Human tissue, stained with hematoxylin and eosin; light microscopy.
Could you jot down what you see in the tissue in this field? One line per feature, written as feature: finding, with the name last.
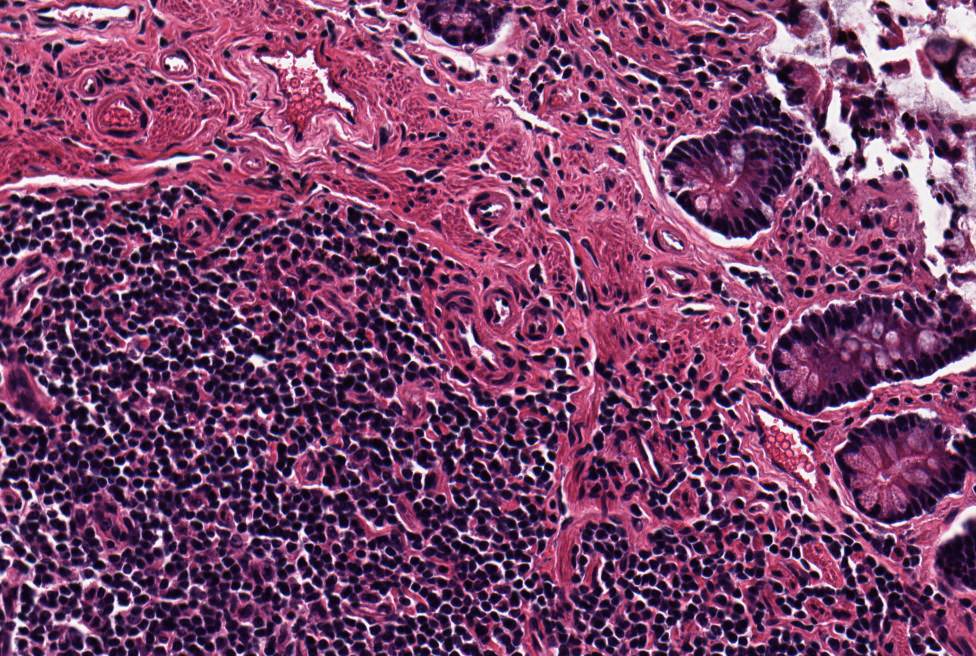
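Cell sheet: dense, small dark round cells, left and lower field
Sheet cells: lymphocytes, round dark nuclei, scant cytoplasm
Glands: several rounded profiles cut in cross-section around a small central lumen, along the right edge
Gland lining: columnar cells interspersed with pale goblet cells
Name: terminal ileum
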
